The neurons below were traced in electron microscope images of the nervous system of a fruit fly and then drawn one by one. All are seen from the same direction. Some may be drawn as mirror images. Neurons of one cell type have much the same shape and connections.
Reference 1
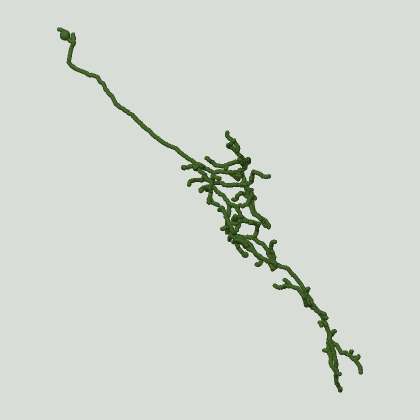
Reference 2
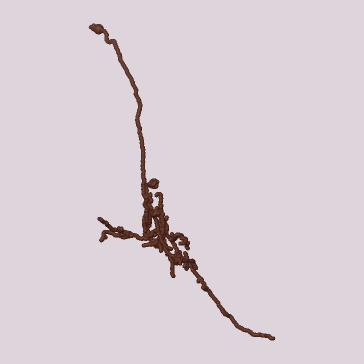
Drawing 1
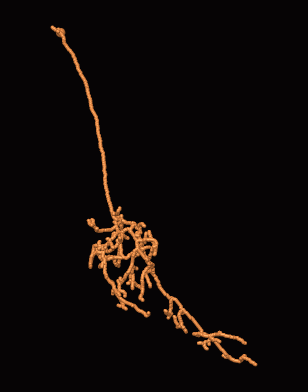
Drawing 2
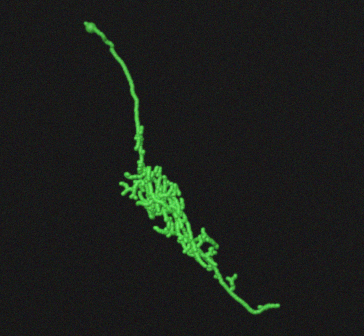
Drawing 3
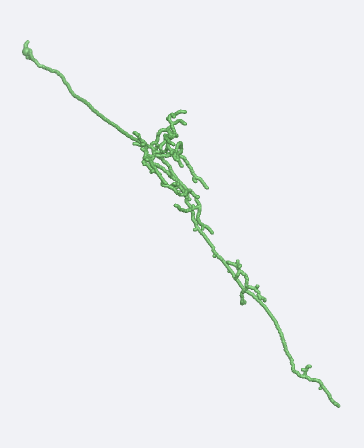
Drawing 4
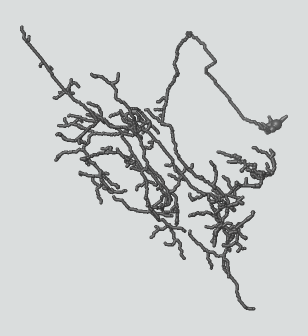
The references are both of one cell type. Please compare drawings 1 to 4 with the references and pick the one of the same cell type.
Drawing 3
